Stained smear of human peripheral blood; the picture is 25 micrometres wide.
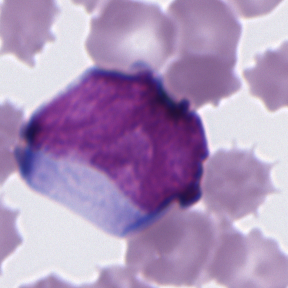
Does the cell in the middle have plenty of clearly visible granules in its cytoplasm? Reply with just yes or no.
No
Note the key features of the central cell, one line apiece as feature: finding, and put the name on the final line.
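Outline: angular, fairly straight sides meeting at corners
Nucleus: takes up the upper and right part
Cytoplasm: pale blue band on the lower left
Border: a fairly straight diagonal between nucleus and cytoplasm
Name: myeloblast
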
